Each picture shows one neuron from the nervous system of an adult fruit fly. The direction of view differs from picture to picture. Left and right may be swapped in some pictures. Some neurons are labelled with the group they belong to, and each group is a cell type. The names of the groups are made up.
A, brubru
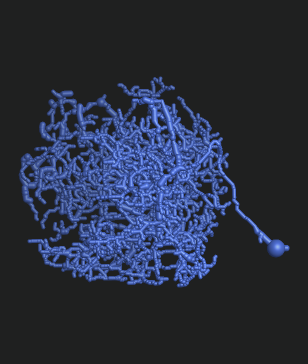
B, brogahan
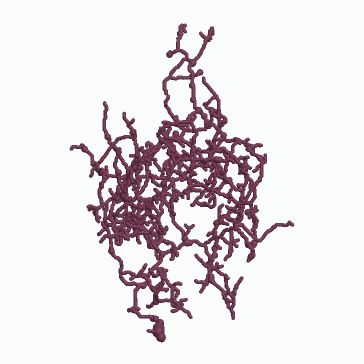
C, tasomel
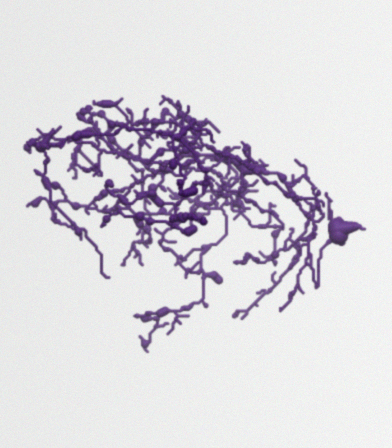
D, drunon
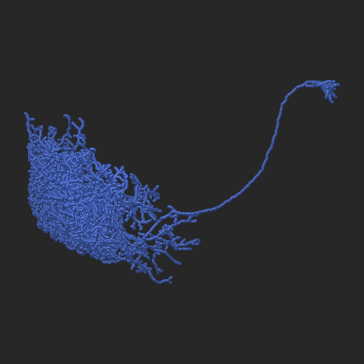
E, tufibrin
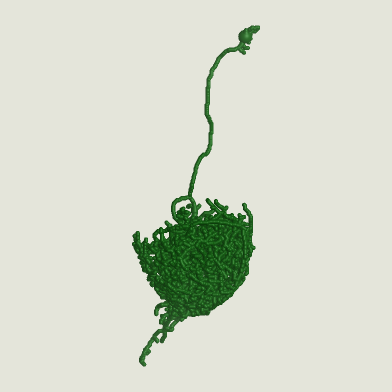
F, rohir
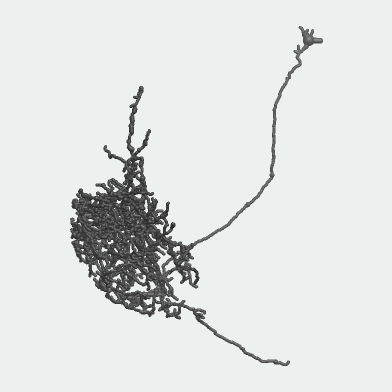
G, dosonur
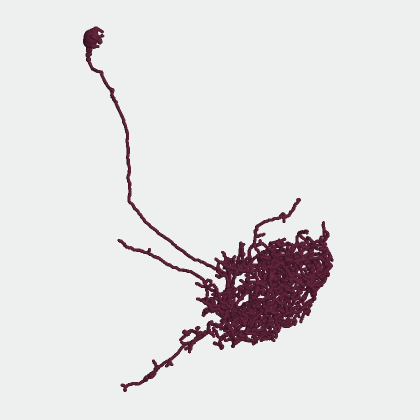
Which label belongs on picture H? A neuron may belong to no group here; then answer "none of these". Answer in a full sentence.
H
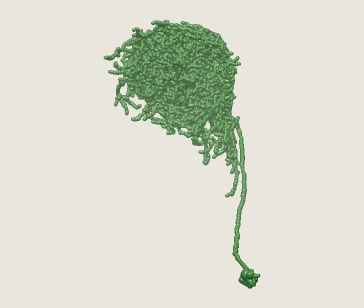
It belongs to drunon.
